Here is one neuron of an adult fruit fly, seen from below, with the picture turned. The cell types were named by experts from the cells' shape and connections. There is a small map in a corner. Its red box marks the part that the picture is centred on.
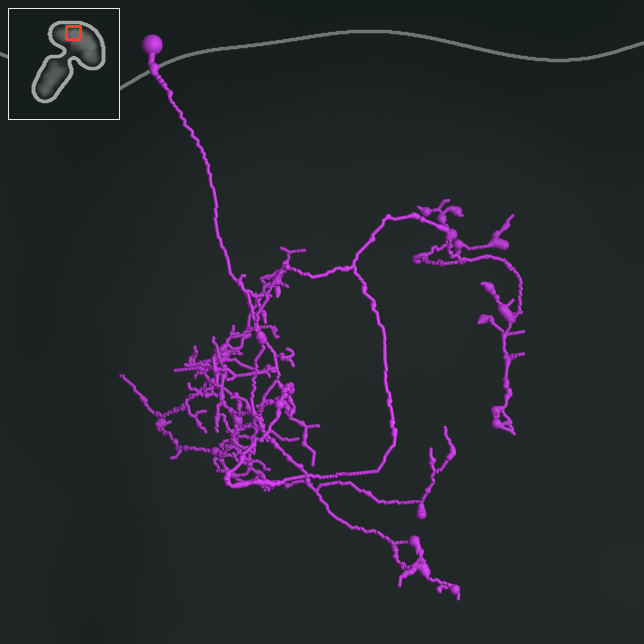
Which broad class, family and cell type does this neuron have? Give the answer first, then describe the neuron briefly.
Its broad class is central-brain intrinsic neuron. Its family is hemilineage VLPl2_posterior. Its cell type is LHAV2b8. It lies in the brain. The cell body is at the upper left of the picture. The picture shows dozens of branch ends.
